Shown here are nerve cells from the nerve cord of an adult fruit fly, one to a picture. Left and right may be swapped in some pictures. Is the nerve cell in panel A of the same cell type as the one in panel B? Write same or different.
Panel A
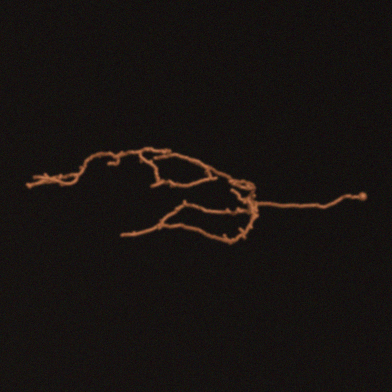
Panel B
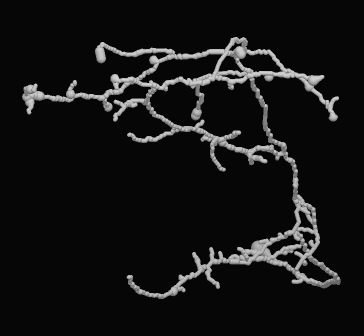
same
